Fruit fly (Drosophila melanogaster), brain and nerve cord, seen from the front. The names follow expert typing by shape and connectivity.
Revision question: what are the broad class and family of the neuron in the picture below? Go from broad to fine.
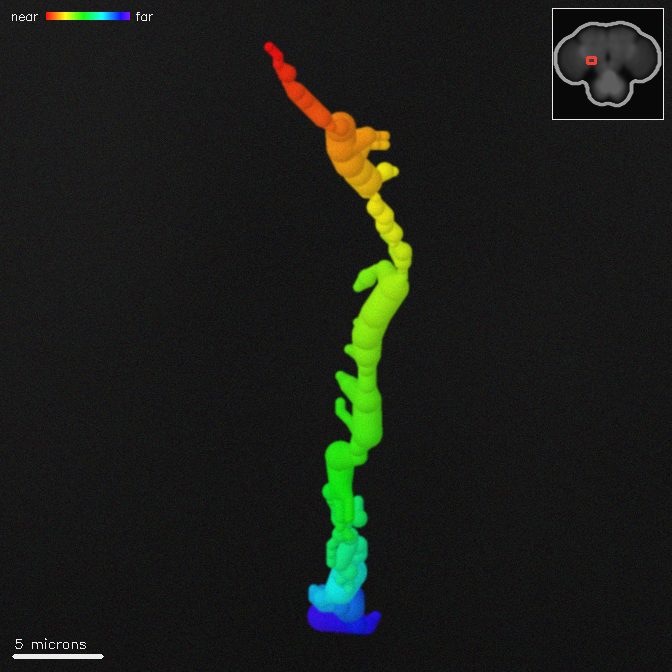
sensory neuron entering the brain; class mechanosensory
